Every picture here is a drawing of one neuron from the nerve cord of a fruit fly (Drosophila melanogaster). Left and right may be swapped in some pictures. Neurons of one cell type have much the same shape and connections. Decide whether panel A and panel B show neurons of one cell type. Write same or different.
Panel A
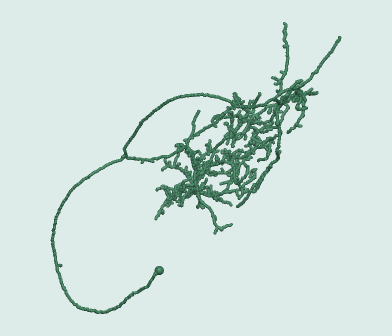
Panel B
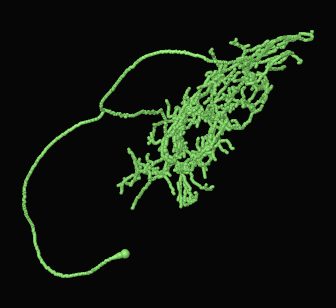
different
